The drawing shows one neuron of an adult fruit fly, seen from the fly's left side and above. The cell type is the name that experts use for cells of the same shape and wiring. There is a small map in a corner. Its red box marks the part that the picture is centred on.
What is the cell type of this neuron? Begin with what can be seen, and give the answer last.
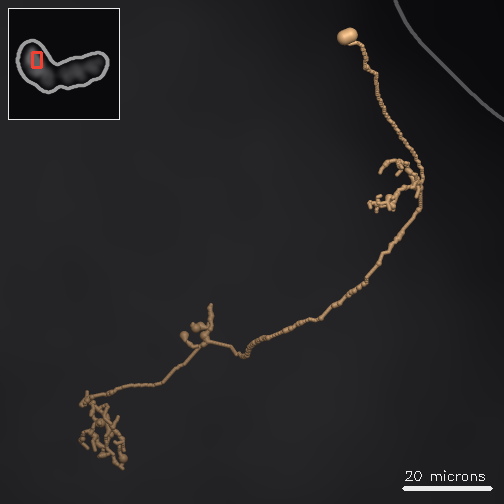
From top to bottom in the picture it spans about 100 microns. As drawn here it is taller than it is wide. This is a central-brain intrinsic neuron. Its cell type is PFNp_a.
